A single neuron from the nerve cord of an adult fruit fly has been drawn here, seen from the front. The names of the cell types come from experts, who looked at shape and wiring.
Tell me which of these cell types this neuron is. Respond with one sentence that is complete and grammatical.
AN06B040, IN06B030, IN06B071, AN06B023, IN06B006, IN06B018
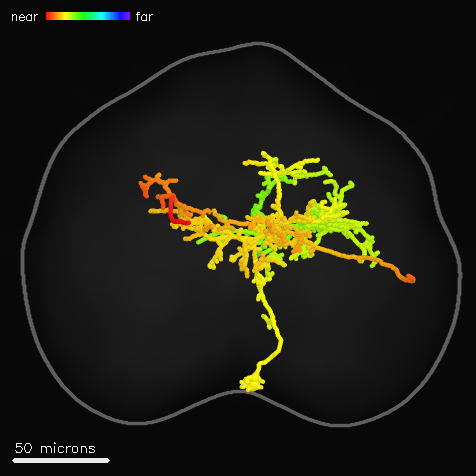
The cell type AN06B040 includes this neuron.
